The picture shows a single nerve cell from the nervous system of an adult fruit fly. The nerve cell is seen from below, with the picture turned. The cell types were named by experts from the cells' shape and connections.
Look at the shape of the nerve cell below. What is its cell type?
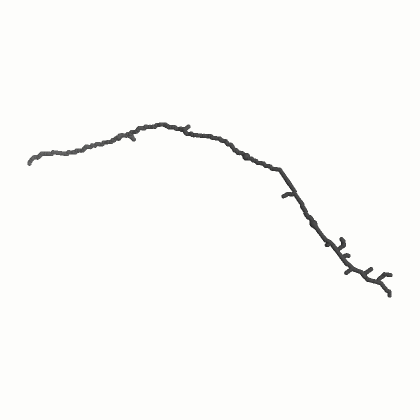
SNta31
